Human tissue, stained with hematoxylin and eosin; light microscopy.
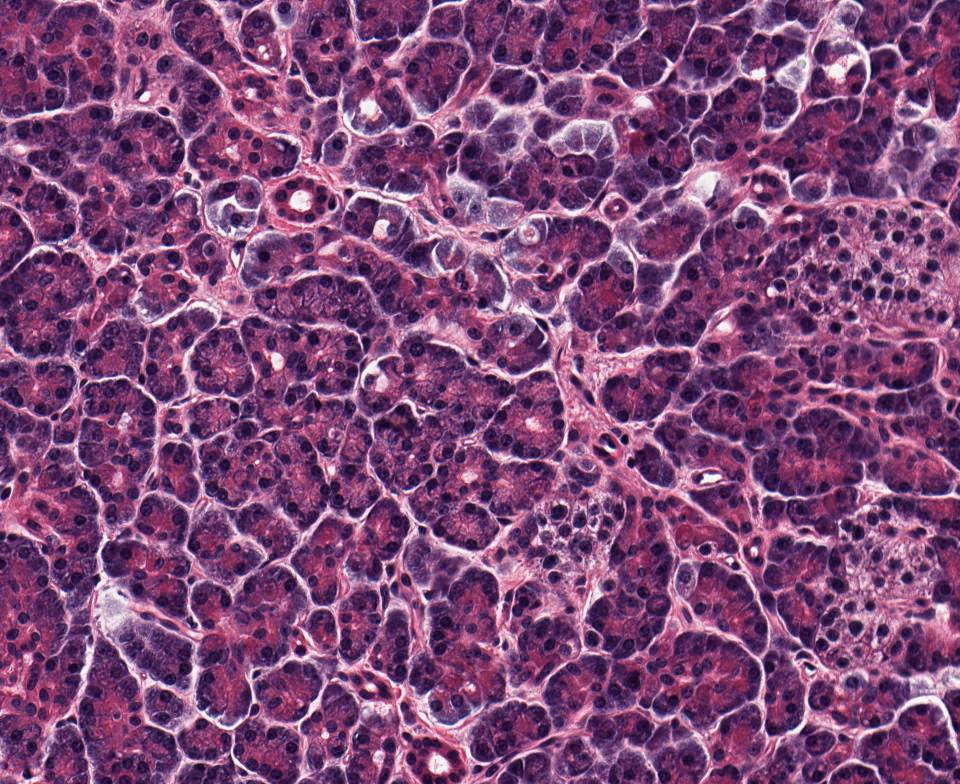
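Pancreas, H&E-stained section. The acinar cells carry round dark nuclei set toward each cell's base. Stroma between acini is scant, forming thin pale pink fibrous strands. No adipocytes are present anywhere in the field.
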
